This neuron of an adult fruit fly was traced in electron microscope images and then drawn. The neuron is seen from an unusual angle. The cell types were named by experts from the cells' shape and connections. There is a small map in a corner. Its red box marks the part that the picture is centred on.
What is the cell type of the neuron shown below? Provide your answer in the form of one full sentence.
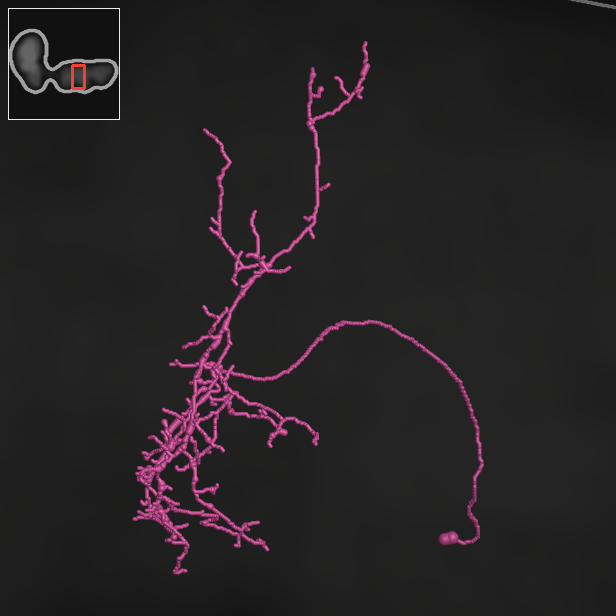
The cell type this neuron represents is IN06B079.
